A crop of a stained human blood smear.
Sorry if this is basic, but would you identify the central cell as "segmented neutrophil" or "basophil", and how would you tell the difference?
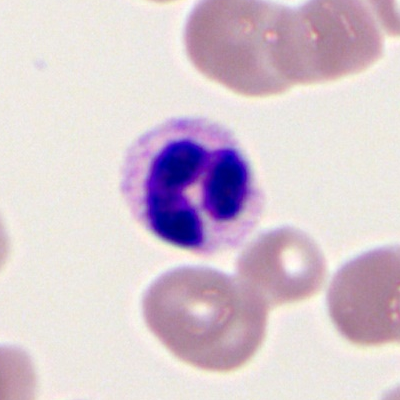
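Segmented neutrophil, not basophil. Check one, granules: fine, small lilac granules lie in pale pinkish-lilac cytoplasm.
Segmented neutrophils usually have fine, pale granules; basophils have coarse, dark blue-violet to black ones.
Check two, nucleus: three lobes, with dark purple, coarsely clumped chromatin.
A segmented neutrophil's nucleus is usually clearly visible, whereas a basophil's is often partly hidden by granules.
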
